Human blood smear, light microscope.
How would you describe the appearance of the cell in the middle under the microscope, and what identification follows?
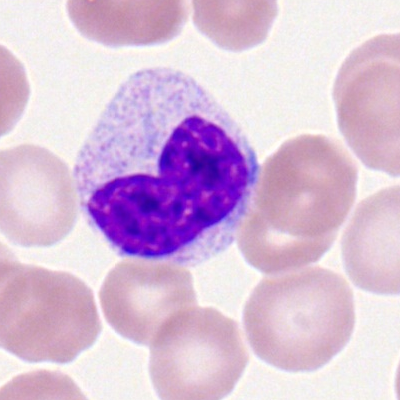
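A bean-shaped nucleus, notched on its upper side, lies in the lower part of the cell, leaving most of the cytoplasm above it. No nucleoli are visible in the nucleus, and no vacuoles are seen in the cytoplasm. Answer: band neutrophil.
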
